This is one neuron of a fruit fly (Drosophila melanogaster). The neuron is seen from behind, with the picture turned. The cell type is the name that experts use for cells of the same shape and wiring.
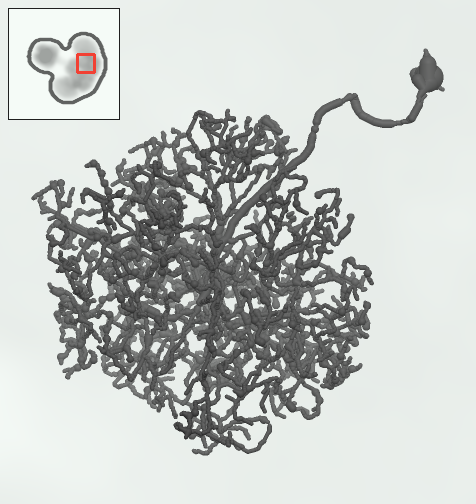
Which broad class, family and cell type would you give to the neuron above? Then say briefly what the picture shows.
This is a central-brain intrinsic neuron. The family is hemilineage ALl1_dorsal. Its cell type is lLN2X11. The cell body is at the upper right of the picture. More than a hundred branch ends can be seen.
